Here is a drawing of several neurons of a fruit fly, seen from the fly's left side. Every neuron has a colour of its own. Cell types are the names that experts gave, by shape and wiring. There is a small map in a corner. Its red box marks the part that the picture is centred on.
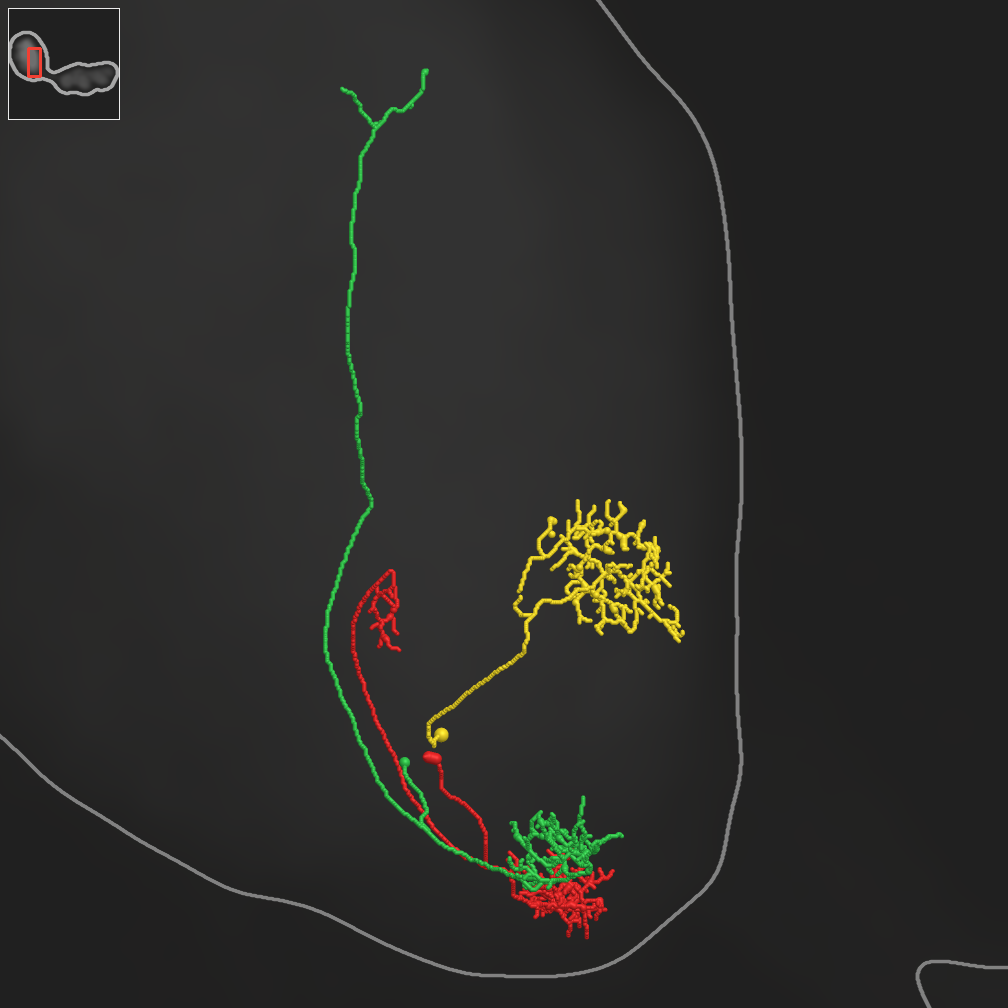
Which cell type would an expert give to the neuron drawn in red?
MeLo4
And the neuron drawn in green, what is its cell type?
MeVP2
